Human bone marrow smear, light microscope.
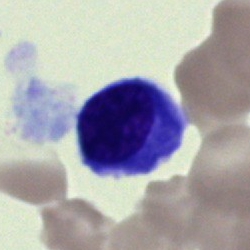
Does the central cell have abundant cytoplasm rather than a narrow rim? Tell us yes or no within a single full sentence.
No, in this cell the cytoplasm is scant.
